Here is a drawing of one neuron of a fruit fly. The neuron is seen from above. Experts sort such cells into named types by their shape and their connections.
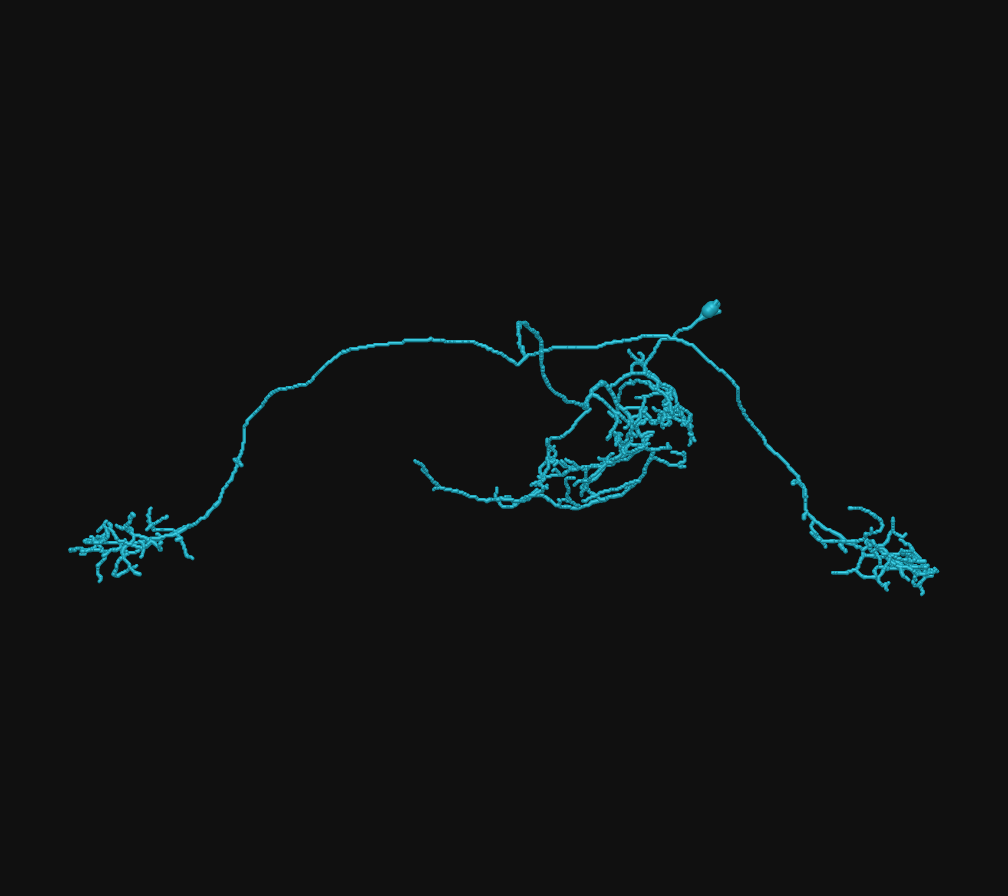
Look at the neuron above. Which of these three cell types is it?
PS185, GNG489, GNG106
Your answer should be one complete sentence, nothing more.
The type assigned to this neuron is GNG489.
